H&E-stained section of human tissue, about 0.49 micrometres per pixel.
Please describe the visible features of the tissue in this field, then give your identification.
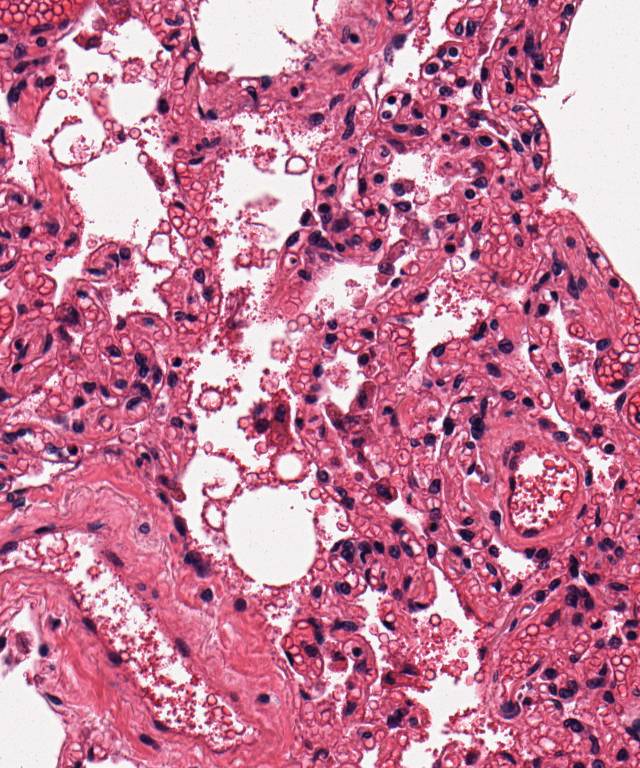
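Look first at the overall pattern: a meshwork of thin, tortuous septa enclosing irregular open spaces. The cells along these septa have small, round to oval, dark-staining nuclei. Just below the centre you'll find a single round, clear, empty space. There are no fat cells in the field. This is lung.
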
